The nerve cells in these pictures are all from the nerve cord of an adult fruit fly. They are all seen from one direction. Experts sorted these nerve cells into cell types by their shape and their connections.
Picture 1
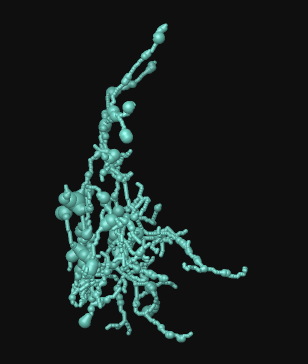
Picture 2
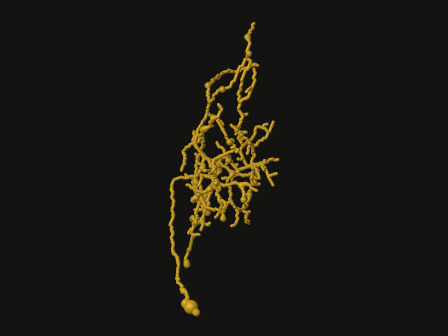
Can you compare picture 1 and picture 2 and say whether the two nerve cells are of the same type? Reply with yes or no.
yes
